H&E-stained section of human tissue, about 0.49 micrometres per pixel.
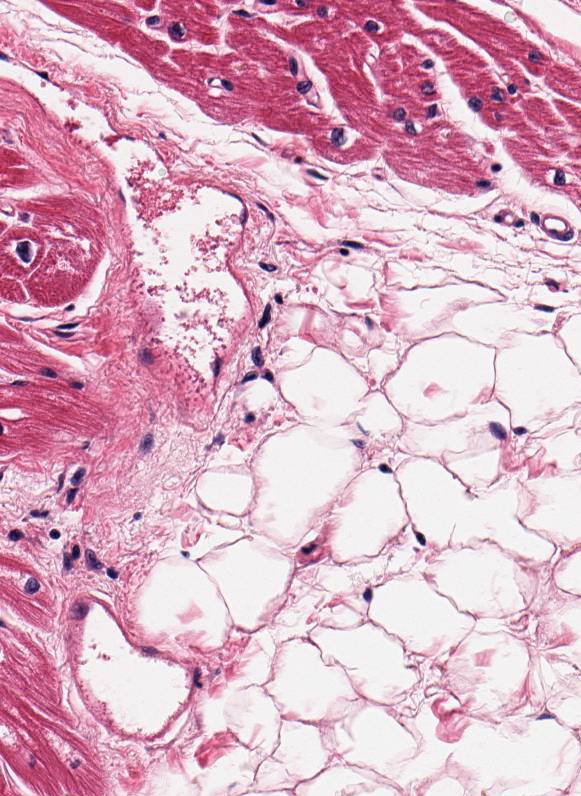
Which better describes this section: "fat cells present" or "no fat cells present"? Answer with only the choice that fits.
Fat cells present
